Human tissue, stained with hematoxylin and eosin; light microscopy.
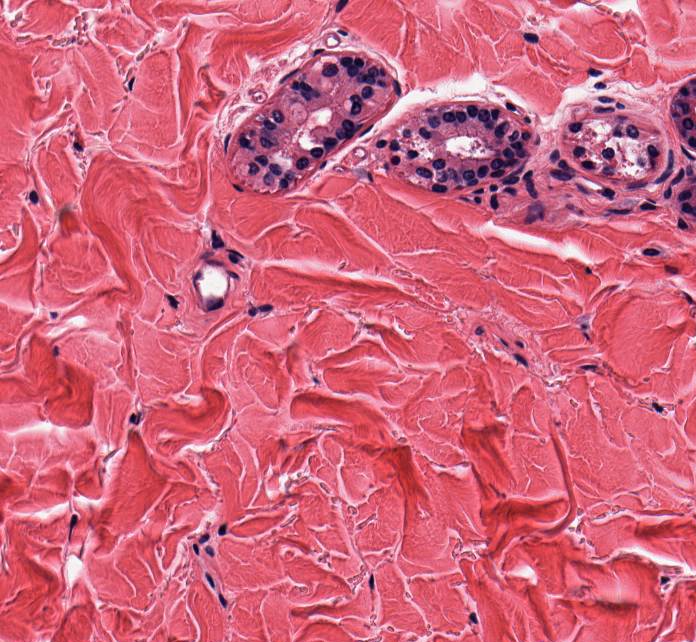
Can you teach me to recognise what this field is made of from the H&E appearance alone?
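Most of the field is dermis. Thick pink collagen bundles run in many directions, with sparse, small, dark, elongated nuclei between them.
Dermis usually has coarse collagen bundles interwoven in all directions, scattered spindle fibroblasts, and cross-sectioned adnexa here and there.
Small tubule cross-sections, with cuboidal lining cells around a small lumen, form a row along the upper edge, right of centre.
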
